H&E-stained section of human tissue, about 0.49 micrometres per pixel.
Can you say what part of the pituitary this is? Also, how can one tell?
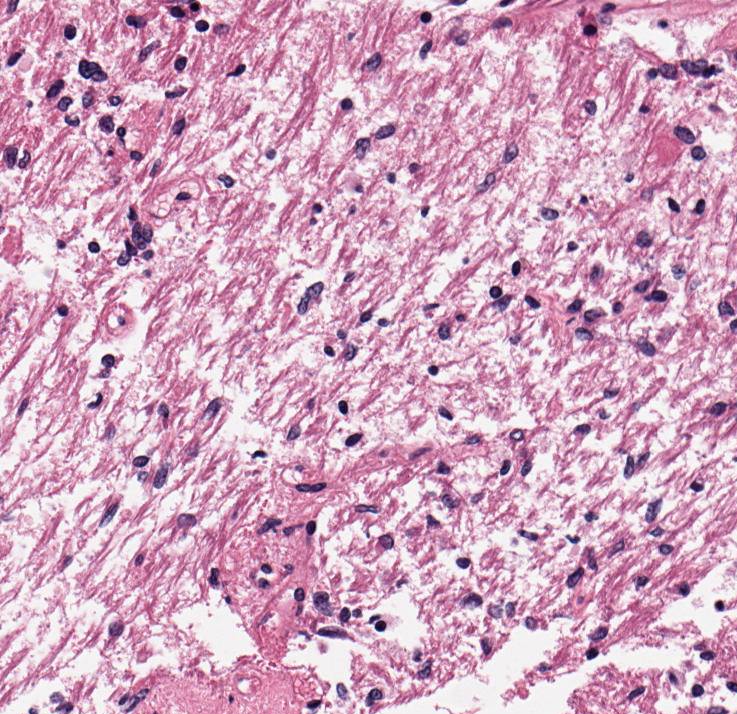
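Neurohypophysis fills this field. Fibrillary strands enclose many small clear spaces, giving a loose, airy background. Small dark nuclei, mostly round to oval, some elongated, lie singly in it, most without outlined cytoplasm, not in sheets, cords or glands.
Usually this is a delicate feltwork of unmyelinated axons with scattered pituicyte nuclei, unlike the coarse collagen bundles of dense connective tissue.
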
